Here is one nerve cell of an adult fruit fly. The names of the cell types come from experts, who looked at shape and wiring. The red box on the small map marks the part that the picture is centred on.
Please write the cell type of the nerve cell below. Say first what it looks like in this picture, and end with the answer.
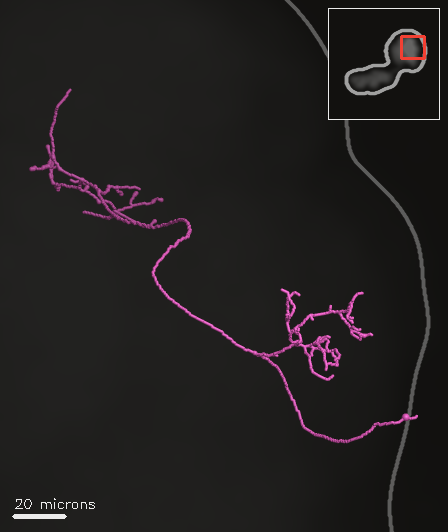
The cell body can be seen at the lower right of the picture. From left to right in the picture it spans about 150 microns. It is a central-brain intrinsic neuron. Its cell type is M_vPNml77.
